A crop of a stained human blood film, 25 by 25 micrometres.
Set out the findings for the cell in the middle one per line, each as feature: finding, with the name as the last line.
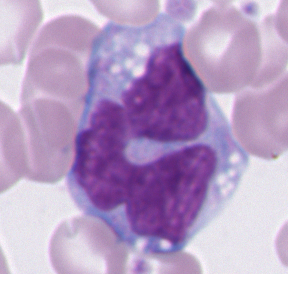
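Outline: irregular, somewhat angular
Chromatin: finely mottled, without coarse dark clumps
Cytoplasm: pale grey-blue
Vacuoles: a cluster of small clear ones at the upper left
Name: monocyte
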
